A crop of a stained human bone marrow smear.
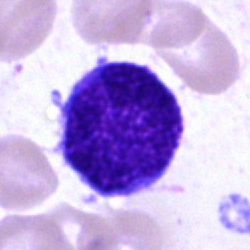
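Blast, the central cell in this stained bone marrow smear. Roughly round outline, only a very thin rim of dark blue cytoplasm, and no granules in it. Note the small bluish bleb sticking out from the left edge.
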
